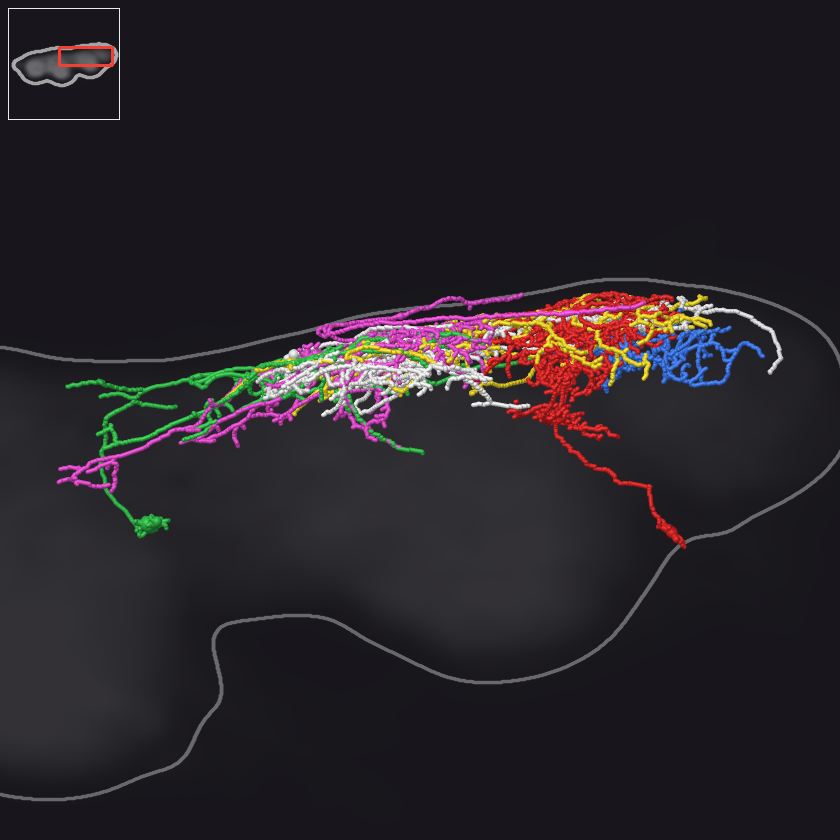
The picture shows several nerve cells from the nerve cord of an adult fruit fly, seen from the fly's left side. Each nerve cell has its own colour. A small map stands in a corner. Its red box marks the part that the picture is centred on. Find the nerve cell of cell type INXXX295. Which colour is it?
blue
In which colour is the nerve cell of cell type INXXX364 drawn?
yellow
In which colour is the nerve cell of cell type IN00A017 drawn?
red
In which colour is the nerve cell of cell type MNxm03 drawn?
green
